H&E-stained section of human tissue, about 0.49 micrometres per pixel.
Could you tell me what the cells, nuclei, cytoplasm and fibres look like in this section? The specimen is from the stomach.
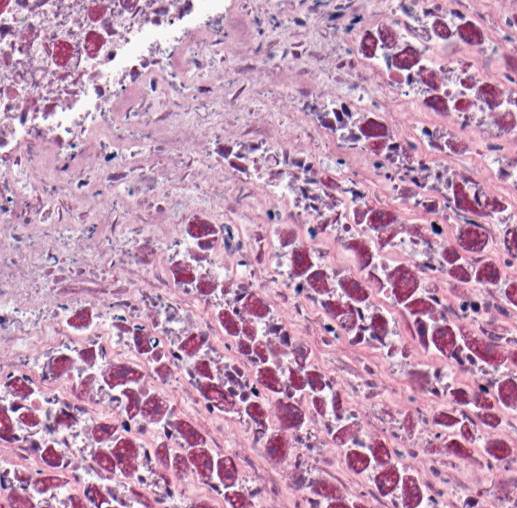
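What strikes me first is that rounded to polygonal profiles with dense dark magenta cytoplasm fill most of the field, some alone, some clustered, set in pink stroma. They're clearly darker than that stroma. Many have a thin clear halo around them, parting them from it. In the stroma itself I see scattered small dark elongated nuclei.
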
